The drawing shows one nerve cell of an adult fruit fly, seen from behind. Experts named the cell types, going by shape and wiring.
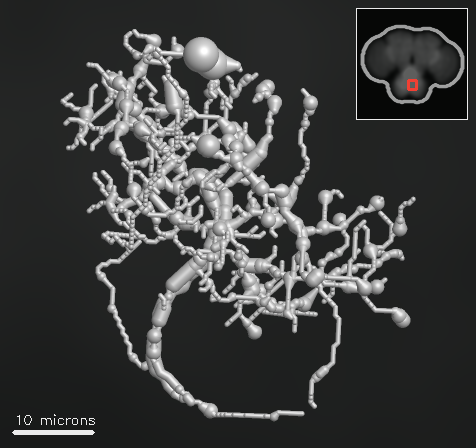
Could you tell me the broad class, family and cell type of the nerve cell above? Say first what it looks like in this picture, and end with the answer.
Its cell body lies at the top of the picture. From top to bottom in the picture it spans about 50 microns. Dozens of branch ends can be seen. This is a nerve-cord intrinsic neuron. Its family is hemilineage 01B. Its cell type is IN01B025.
